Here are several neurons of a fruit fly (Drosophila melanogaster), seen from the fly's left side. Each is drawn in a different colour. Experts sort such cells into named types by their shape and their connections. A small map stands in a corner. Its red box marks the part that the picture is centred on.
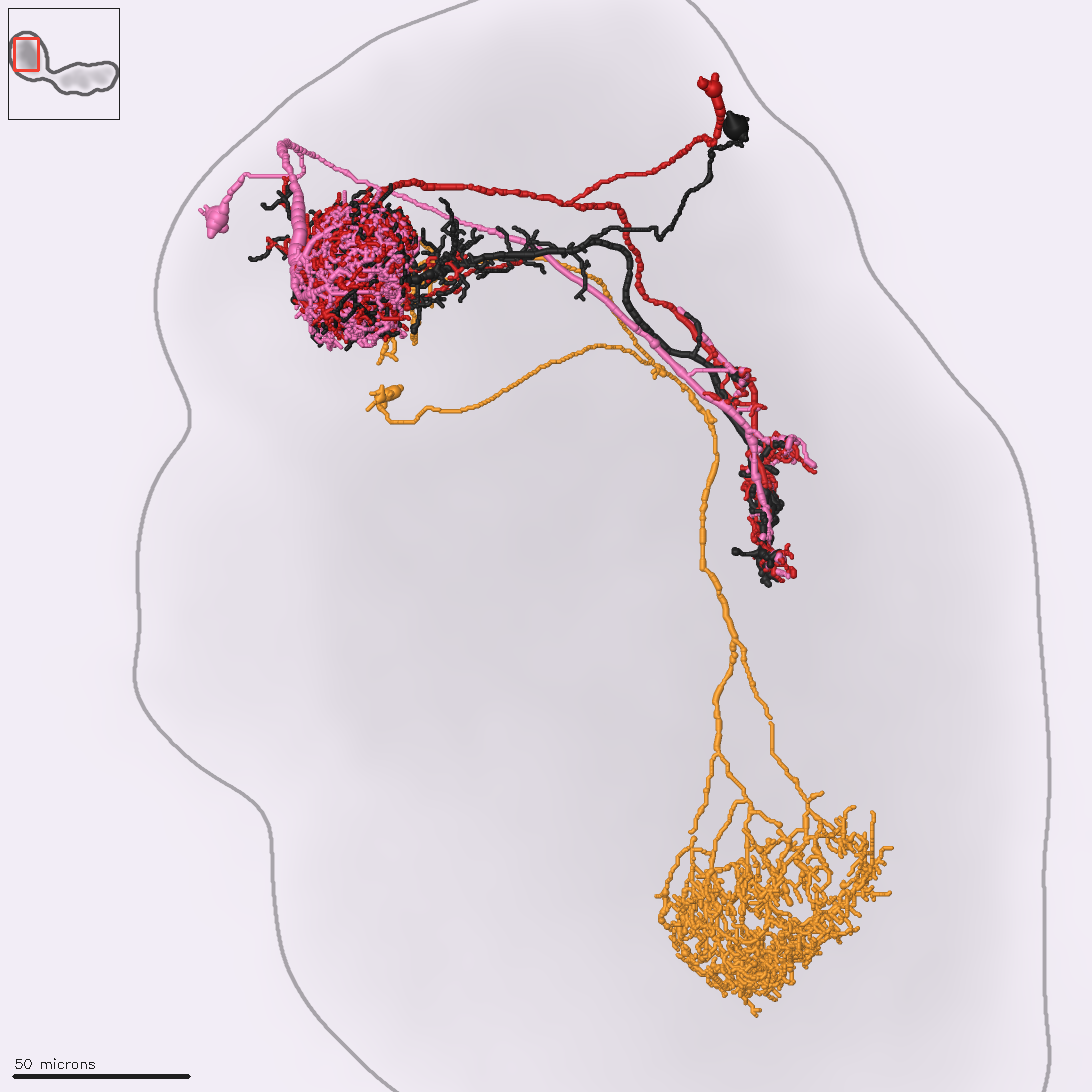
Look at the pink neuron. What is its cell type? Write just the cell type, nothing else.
AOTU014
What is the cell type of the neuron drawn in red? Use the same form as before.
AOTU063_b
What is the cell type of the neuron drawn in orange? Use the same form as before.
LT52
